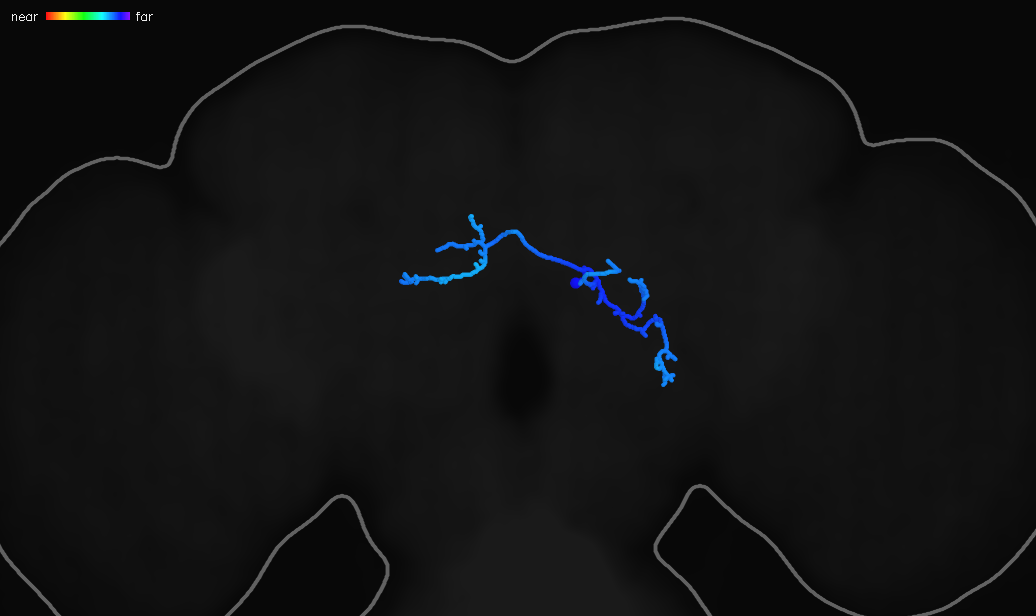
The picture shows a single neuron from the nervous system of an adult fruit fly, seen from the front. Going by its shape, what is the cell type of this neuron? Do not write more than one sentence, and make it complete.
This neuron is of the type CB1641.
